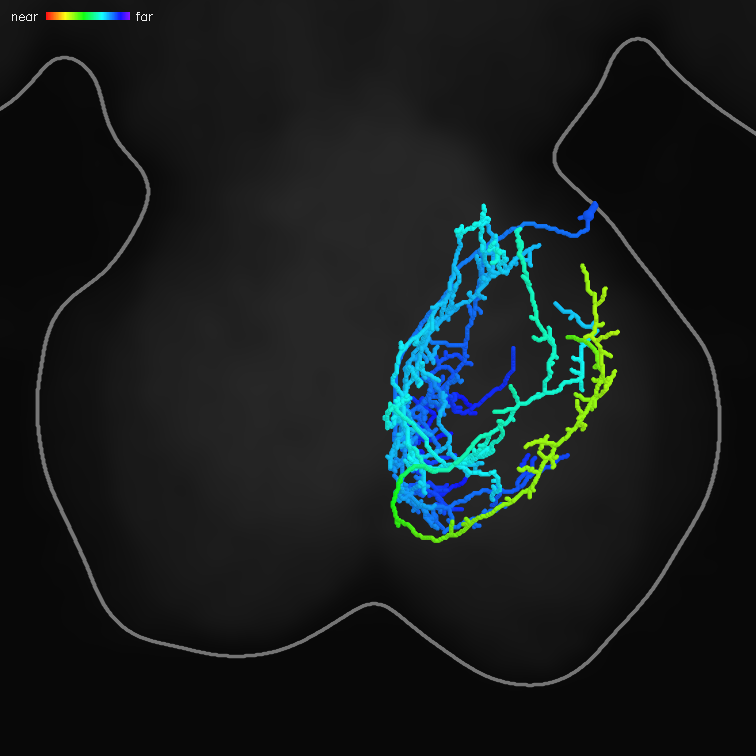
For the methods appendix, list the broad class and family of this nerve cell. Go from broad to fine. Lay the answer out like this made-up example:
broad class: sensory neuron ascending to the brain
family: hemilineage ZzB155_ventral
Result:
broad class: nerve-cord intrinsic neuron
family: hemilineage 17A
